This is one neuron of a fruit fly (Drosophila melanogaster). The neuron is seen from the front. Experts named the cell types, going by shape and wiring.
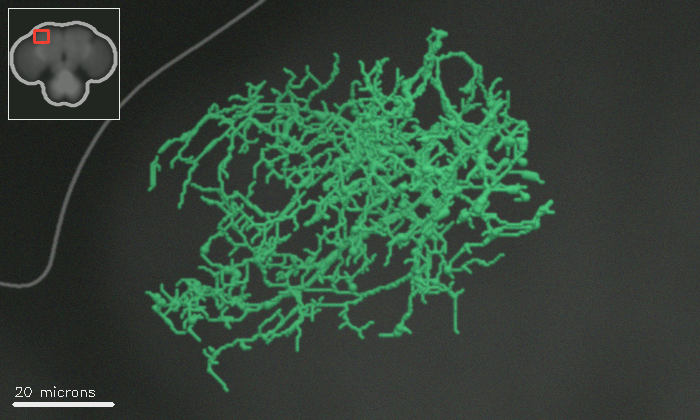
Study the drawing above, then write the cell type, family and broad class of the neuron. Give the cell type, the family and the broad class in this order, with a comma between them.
LHAV3h1, hemilineage LHa3, central-brain intrinsic neuron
